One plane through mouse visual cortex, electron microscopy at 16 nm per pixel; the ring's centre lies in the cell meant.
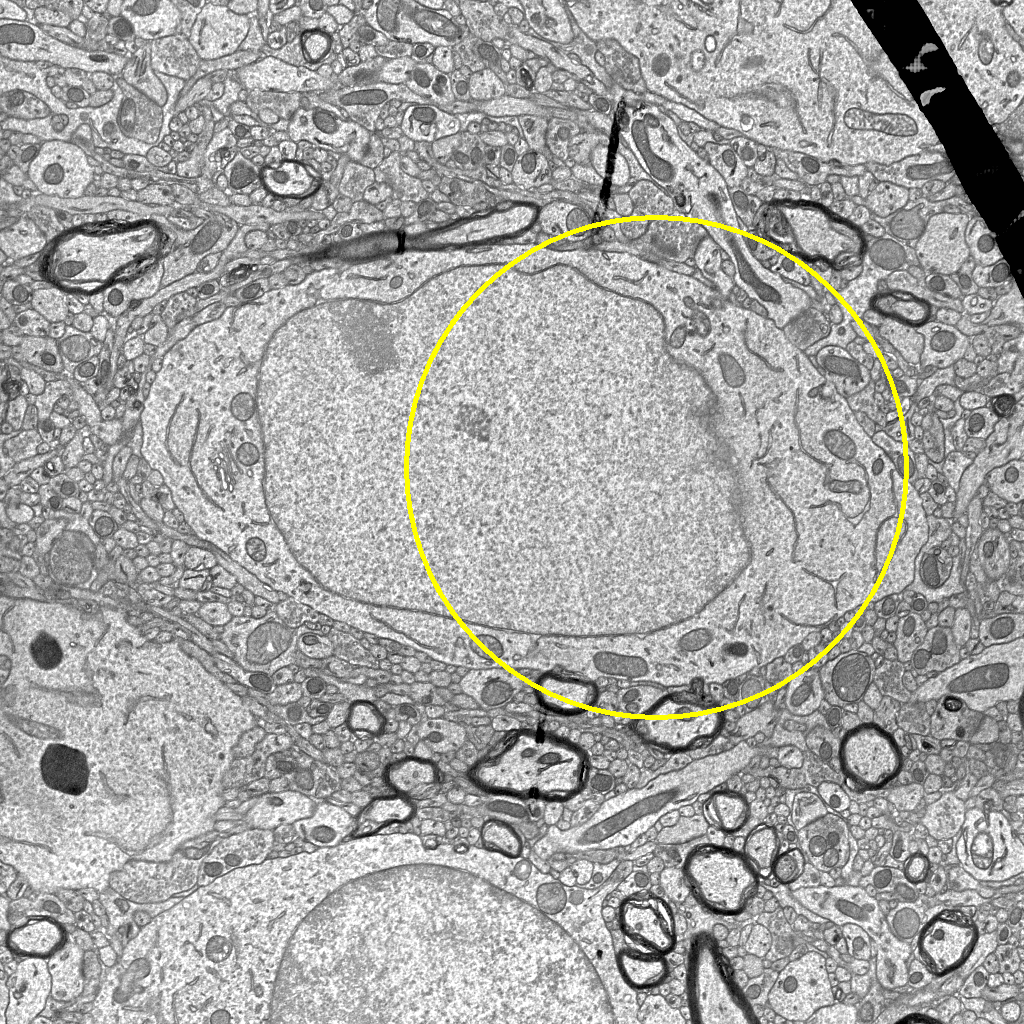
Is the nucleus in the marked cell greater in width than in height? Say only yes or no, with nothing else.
Yes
